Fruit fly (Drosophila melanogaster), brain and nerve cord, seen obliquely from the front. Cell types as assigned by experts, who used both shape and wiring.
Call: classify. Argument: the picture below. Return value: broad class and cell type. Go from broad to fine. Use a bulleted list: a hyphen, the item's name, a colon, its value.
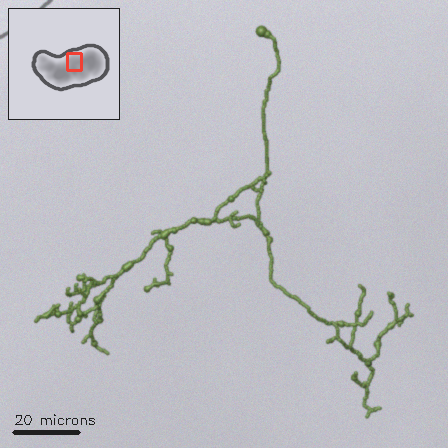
- broad class: central-brain intrinsic neuron
- cell type: CB1330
